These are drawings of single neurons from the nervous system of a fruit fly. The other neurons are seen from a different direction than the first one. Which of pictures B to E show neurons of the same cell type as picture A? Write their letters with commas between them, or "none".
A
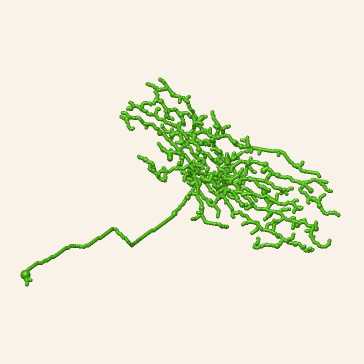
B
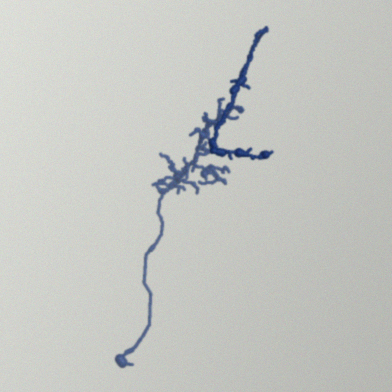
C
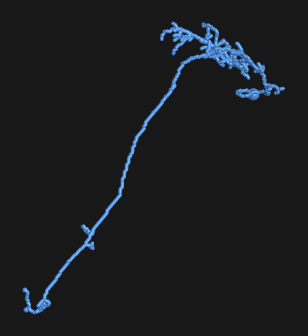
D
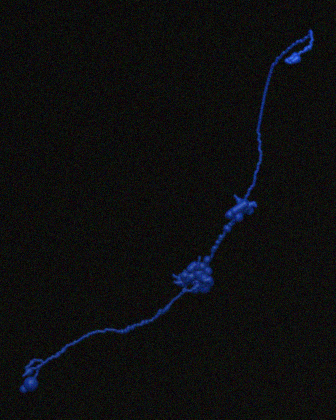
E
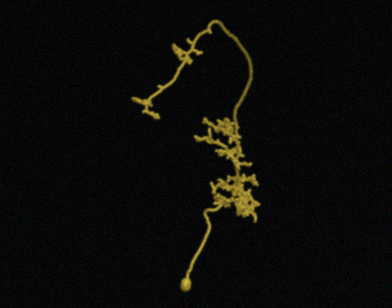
none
